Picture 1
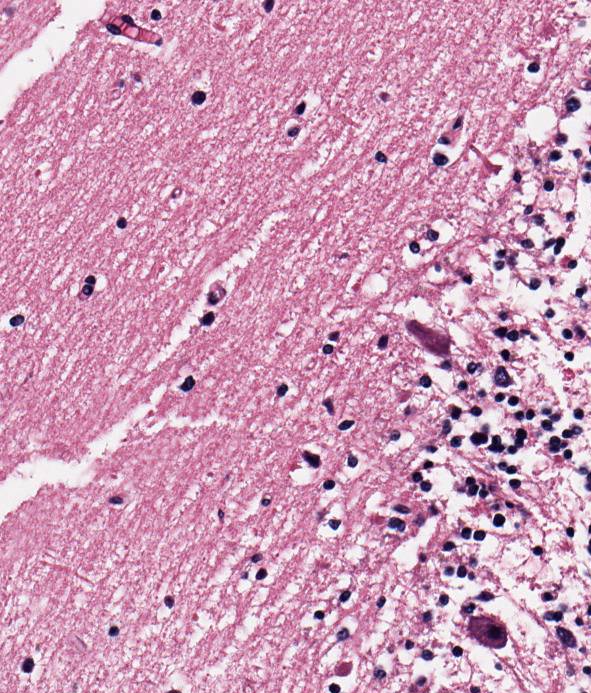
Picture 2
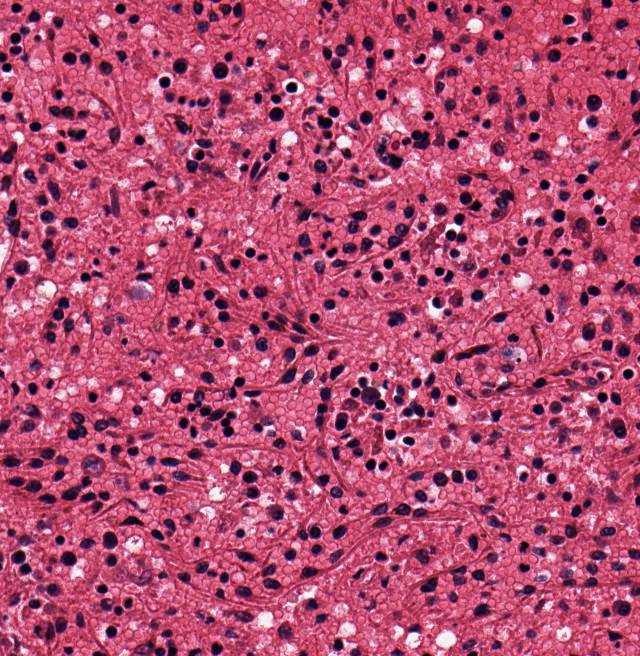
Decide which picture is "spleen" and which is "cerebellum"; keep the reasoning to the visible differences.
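Here the cerebellum is picture 1 and the spleen is picture 2. Start with picture 1: a broad, pale pink fibrillary zone with sparse nuclei takes up the left, and a densely nucleated zone runs along the right edge. That dense zone is packed with small round dark-staining nuclei that show little cytoplasm. In the pink zone, many of the scattered nuclei sit within small clear halos, and there is no epithelium or gland anywhere. Turn to picture 2: small round cells with dark, dense nuclei and scant cytoplasm, like lymphocytes, are scattered throughout among the red cells. Slender cells with elongated dark nuclei lie in thin curving strands running in varied directions between the red cells, clearest across the centre and lower half.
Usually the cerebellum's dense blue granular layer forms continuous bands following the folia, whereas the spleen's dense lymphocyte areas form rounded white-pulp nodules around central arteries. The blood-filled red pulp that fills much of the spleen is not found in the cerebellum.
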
